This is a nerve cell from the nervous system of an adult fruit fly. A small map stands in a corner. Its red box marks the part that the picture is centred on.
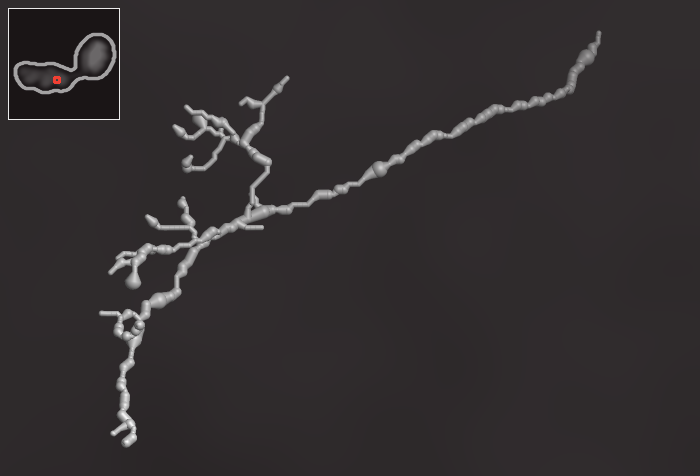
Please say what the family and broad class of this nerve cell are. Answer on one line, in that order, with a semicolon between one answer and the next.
class mechanosensory tactile; sensory neuron entering the nerve cord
